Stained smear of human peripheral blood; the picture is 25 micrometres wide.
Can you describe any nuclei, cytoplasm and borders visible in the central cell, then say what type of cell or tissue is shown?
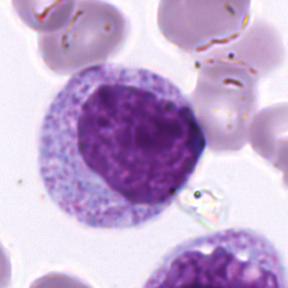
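You'll see the outline is round and smooth, about 15 micrometres across. The nucleus, about 11 micrometres across, lies toward the right and almost reaches the right edge, taking up about 50% of the cell's area. That leaves a broad band of cytoplasm on the left. Lots of fine purple-pink granules are scattered all through that cytoplasm, and there are no clear vacuoles. It's a myelocyte.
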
